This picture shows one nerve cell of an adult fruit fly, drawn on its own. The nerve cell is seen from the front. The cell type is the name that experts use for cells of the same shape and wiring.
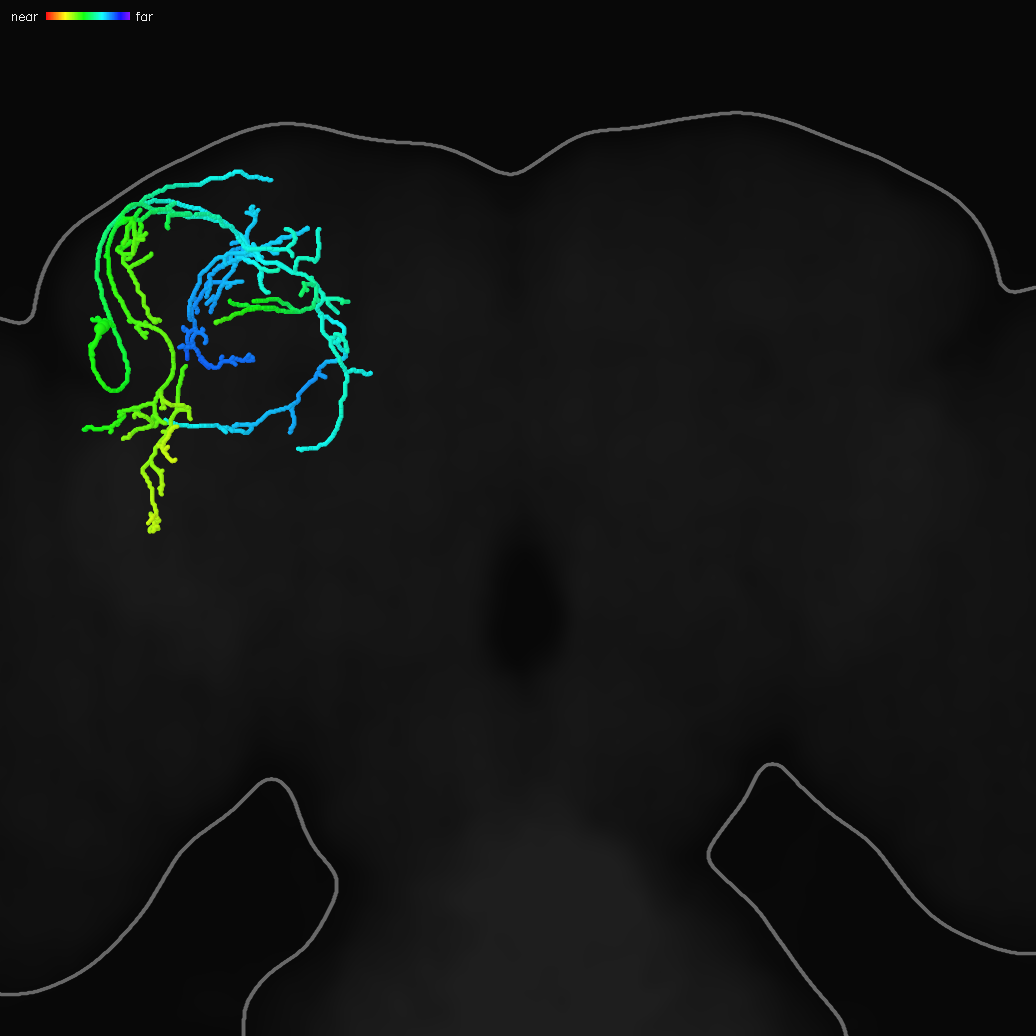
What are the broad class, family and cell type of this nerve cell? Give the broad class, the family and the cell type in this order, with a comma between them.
central-brain intrinsic neuron, hemilineage SLPav2, SLP076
